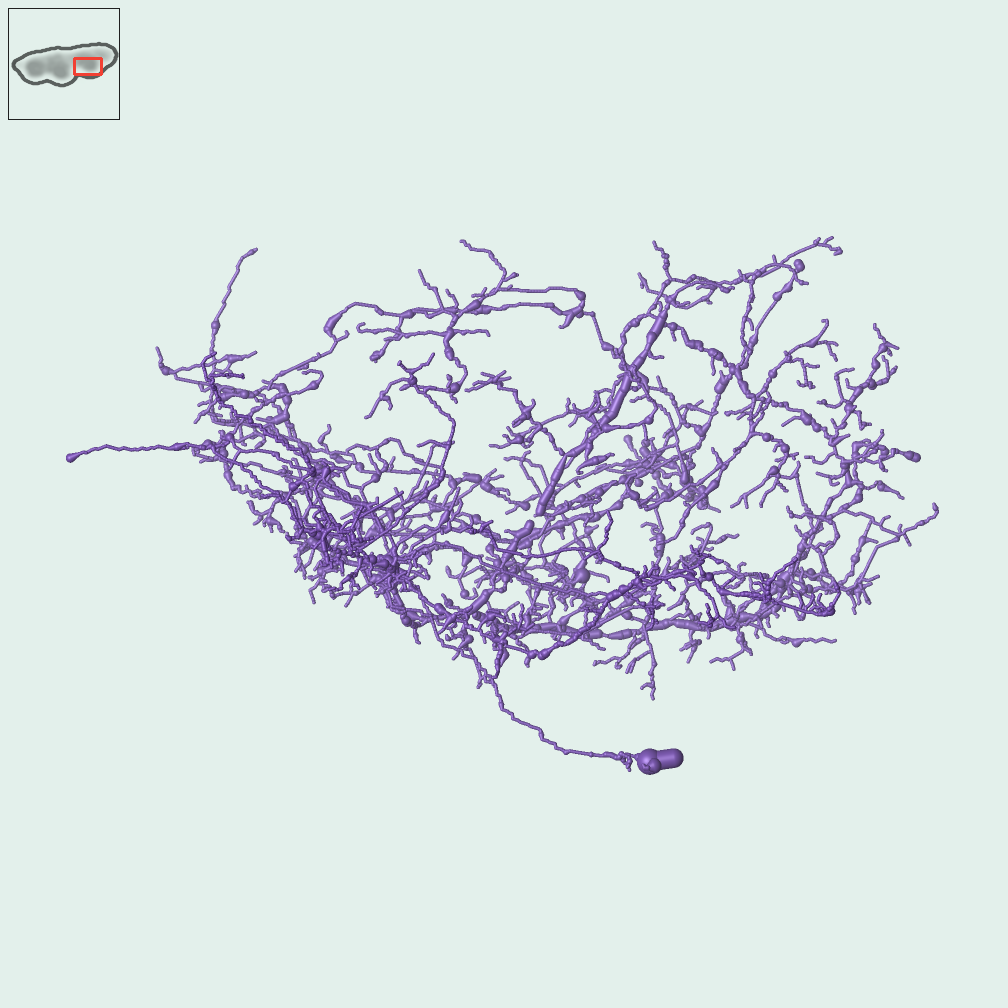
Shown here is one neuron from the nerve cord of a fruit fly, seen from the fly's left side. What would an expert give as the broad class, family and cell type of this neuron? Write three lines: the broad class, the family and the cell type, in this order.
nerve-cord intrinsic neuron
hemilineage 14A
IN14A006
